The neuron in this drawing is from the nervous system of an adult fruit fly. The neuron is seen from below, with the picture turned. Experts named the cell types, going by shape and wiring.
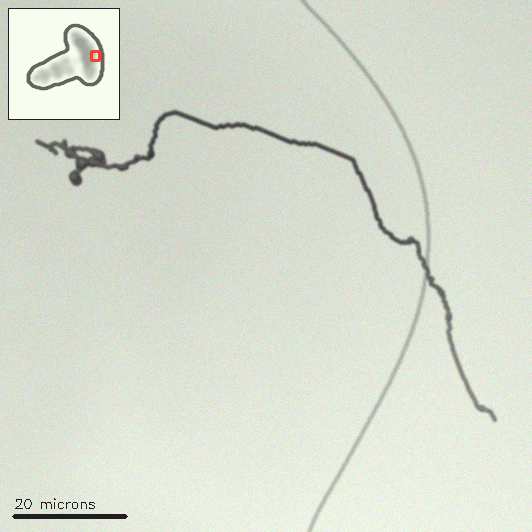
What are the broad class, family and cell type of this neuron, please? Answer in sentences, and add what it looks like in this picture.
Its broad class is sensory neuron entering the brain. Its family is called class olfactory. It is of cell type ORN_VM6m. The drawing shows no cell body. By the scale bar it is about 85 microns wide in this view. There are a dozen or fewer branch ends.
